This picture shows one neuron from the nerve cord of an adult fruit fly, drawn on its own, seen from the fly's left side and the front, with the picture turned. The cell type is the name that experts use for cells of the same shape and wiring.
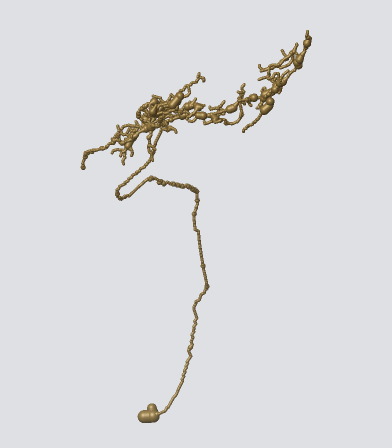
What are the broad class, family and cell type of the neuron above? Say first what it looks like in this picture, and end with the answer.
The picture shows dozens of branch ends. As drawn here it is taller than it is wide. It is a nerve-cord intrinsic neuron. The family is hemilineage 09A. Its cell type is IN09A086.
